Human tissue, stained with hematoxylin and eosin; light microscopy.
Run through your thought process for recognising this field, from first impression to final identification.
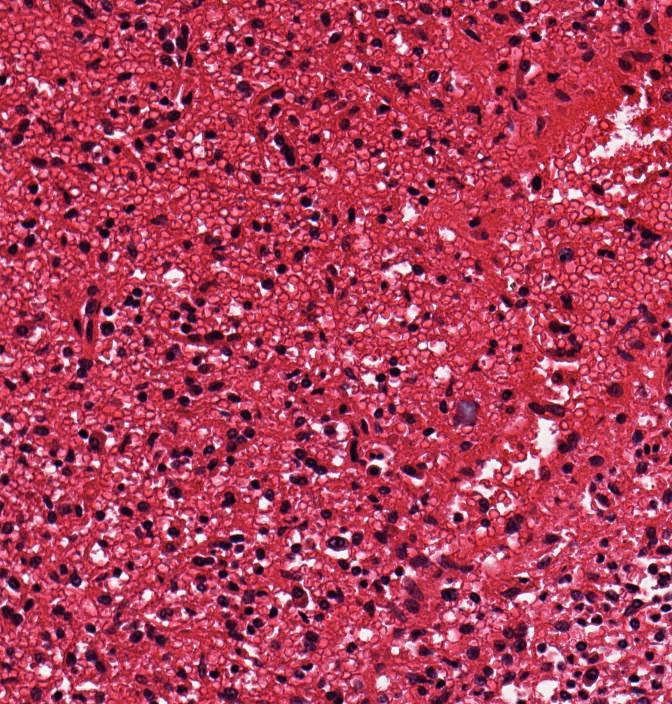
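Shown: red pulp of the spleen. The red blood cells keep separate, sharply outlined round profiles.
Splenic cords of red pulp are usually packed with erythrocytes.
A minority of nuclei are elongated and spindle-shaped, not round.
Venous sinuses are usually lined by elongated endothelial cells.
Small irregular clear spaces lie among the cells, the largest near the right edge in the upper half.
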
